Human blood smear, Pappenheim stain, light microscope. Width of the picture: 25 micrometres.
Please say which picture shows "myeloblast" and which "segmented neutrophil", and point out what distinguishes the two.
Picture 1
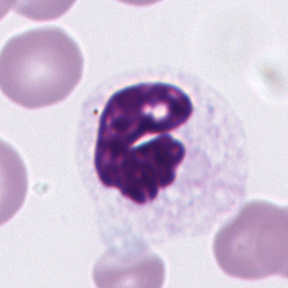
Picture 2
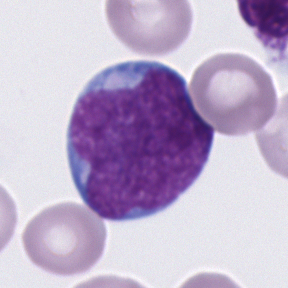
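You've got the segmented neutrophil in picture 1 and the myeloblast in picture 2. Look at the nuclei first: the neutrophil's is bent into a hook, its upper part curving back over the lower, with a narrow pale cleft between the two and a small round clear spot in the upper part. Its chromatin is coarsely clumped.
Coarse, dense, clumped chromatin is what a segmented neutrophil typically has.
In the myeloblast, the nucleus takes up about 80% of the cell's area.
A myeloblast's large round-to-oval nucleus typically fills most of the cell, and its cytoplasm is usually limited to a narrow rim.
Then the cytoplasm: the neutrophil has plenty of it, pale lilac-pink and filled with fine, faint granules.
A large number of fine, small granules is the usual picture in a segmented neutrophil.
The myeloblast's cytoplasm is blue with no visible granules, and there's a pale, weakly stained patch at the top left beside the nucleus. Its outline is smooth and oval, with no projections on the surface, and a red cell touches its right edge.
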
